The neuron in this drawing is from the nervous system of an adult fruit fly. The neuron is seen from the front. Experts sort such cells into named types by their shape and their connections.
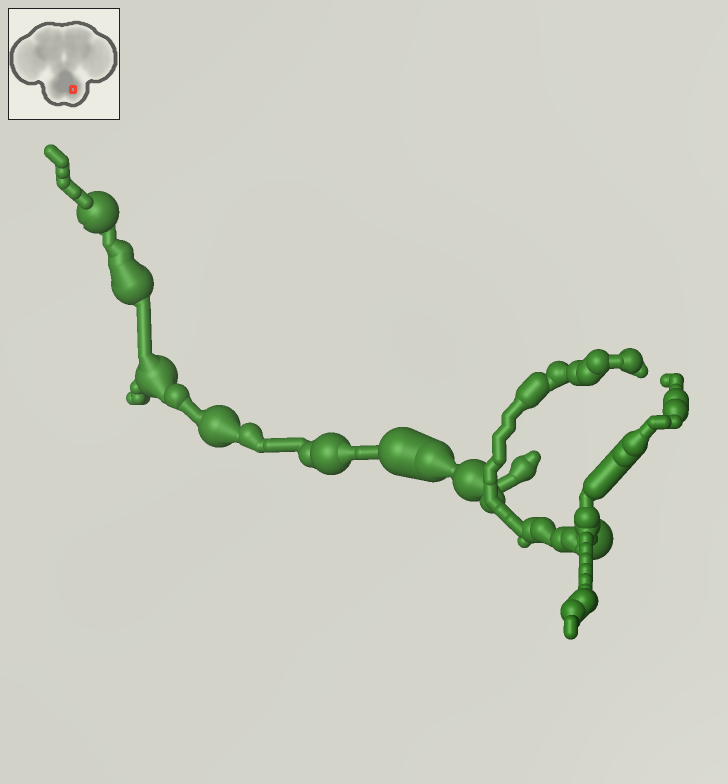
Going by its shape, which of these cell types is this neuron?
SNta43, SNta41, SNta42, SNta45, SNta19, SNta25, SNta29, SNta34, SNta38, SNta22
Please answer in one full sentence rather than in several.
Typed by cell type, the neuron is SNta45.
